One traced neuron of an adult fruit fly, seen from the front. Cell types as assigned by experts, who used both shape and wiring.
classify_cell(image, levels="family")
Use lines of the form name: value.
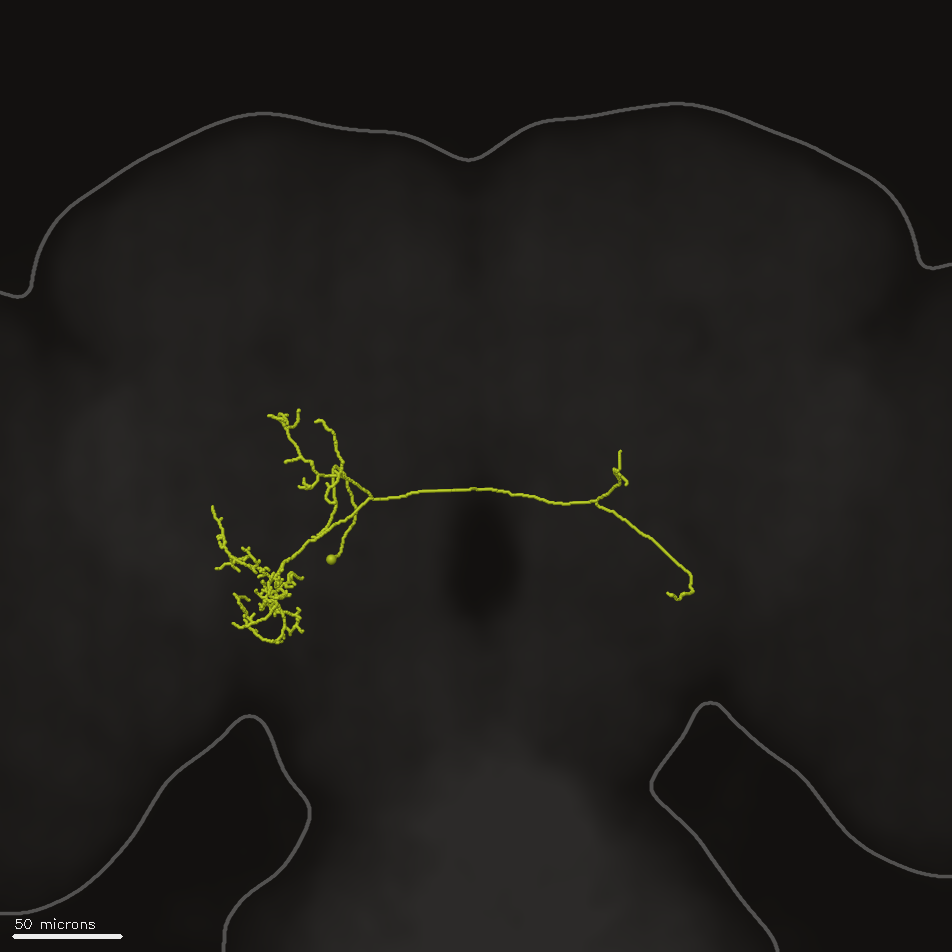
family: hemilineage DM4_ventral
